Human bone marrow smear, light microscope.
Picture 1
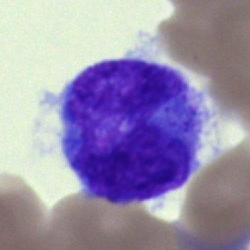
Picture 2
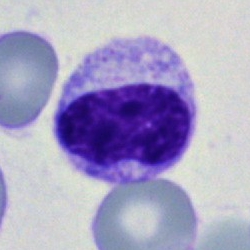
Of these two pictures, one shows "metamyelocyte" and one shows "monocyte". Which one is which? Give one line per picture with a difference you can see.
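Picture 1 is a monocyte. No distinct granules are seen in the cytoplasm.
Picture 2 is a metamyelocyte. Fine purple granules are scattered through the cytoplasm.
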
